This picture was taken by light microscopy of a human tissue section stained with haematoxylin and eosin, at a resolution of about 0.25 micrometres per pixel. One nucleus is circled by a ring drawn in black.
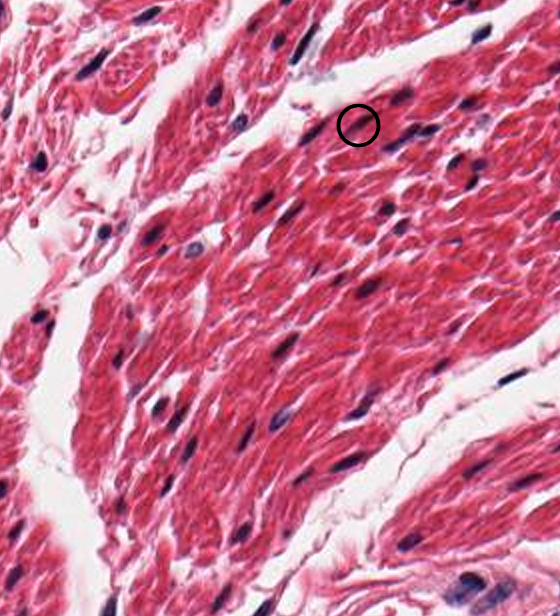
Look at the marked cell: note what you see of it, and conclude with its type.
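The cell lies at the upper edge of a bundle of tightly packed cells, right beside a clear, empty-looking cleft that separates this bundle from the one above. It runs diagonally from lower left to upper right, parallel to the cleft and to the other cells in its bundle. Its nucleus is dark and elongated, with its long axis along that same diagonal. Type of cell: smooth muscle cell.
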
